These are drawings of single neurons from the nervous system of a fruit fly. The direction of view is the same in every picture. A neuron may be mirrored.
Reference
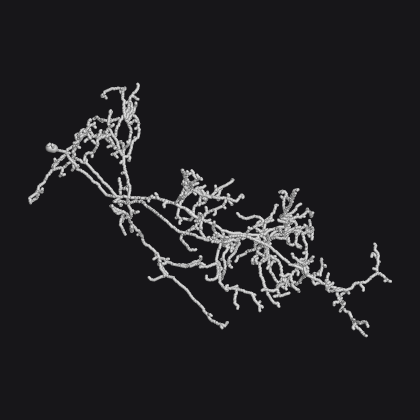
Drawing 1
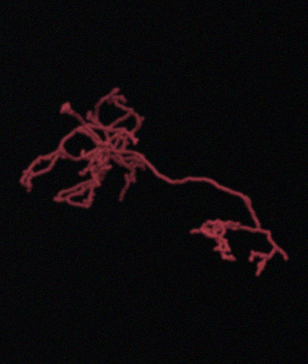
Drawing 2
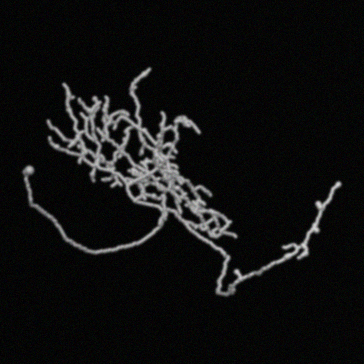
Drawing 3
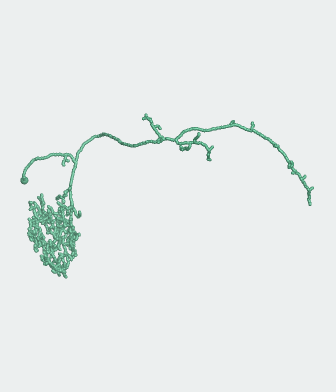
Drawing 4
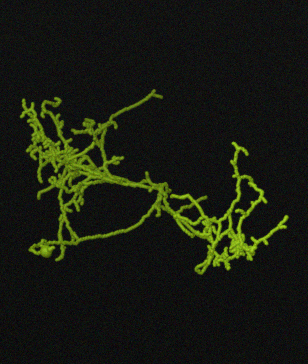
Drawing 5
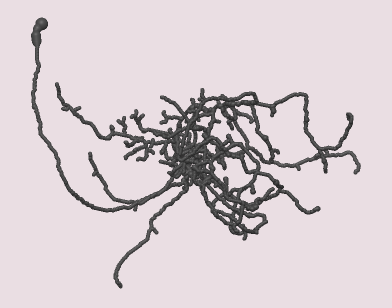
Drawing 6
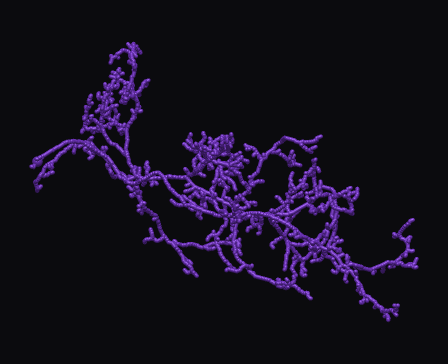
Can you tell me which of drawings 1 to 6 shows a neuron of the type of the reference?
6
